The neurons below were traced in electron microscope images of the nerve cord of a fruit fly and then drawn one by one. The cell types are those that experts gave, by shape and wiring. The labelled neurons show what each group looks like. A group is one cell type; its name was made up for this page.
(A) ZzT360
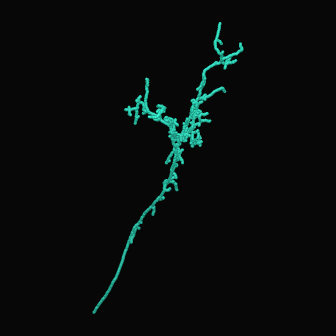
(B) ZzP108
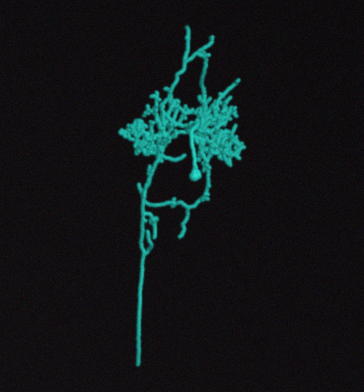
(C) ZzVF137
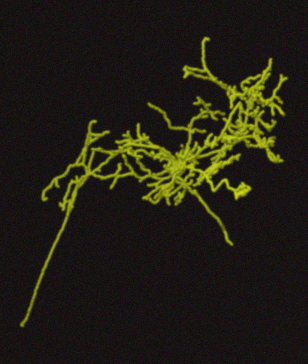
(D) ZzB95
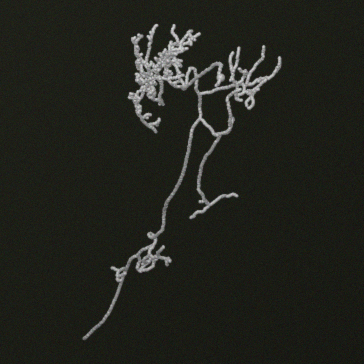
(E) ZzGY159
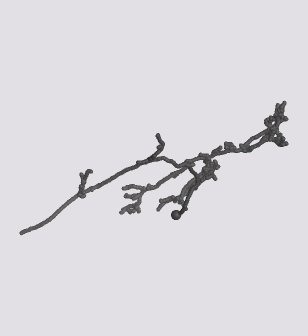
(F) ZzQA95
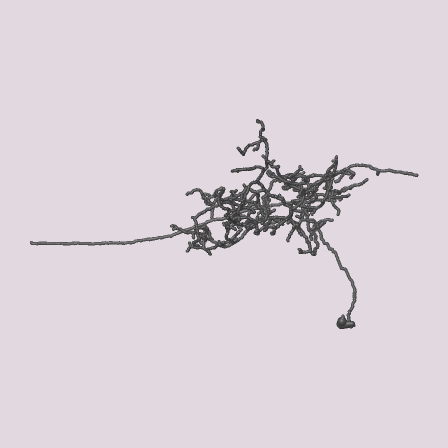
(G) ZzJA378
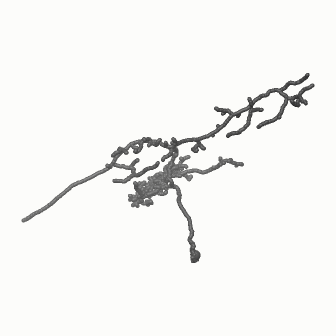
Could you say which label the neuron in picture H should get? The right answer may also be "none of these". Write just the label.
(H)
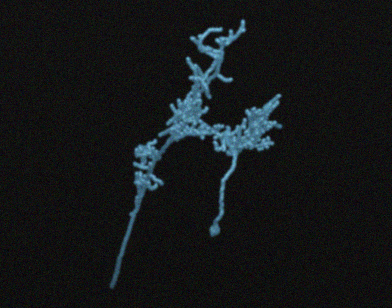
ZzT360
